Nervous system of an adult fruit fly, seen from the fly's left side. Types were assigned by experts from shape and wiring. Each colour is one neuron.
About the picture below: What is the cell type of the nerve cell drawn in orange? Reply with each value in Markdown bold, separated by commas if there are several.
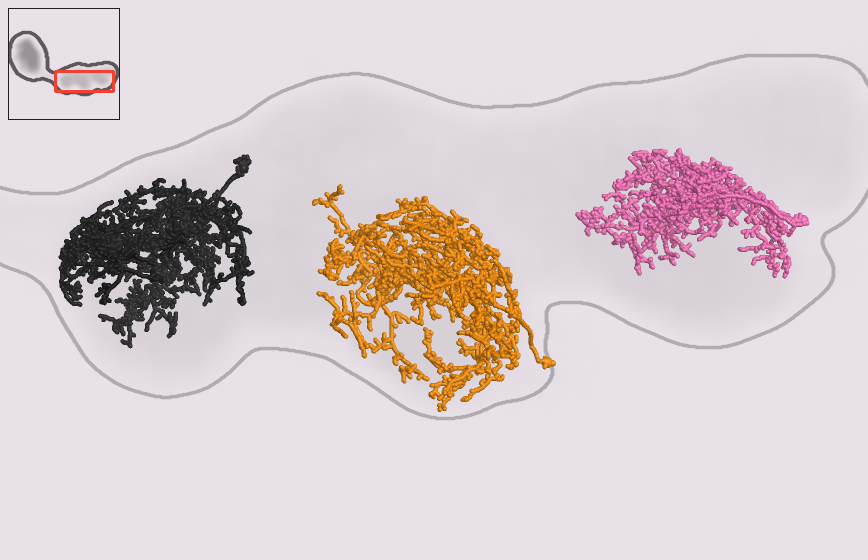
**IN20A.22A001**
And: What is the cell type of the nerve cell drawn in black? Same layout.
**IN19A015**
